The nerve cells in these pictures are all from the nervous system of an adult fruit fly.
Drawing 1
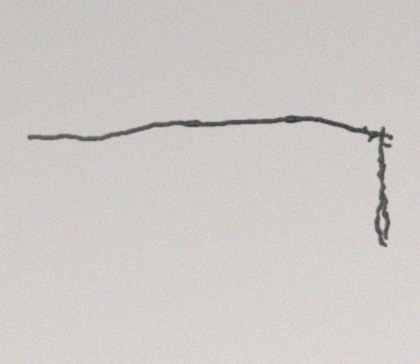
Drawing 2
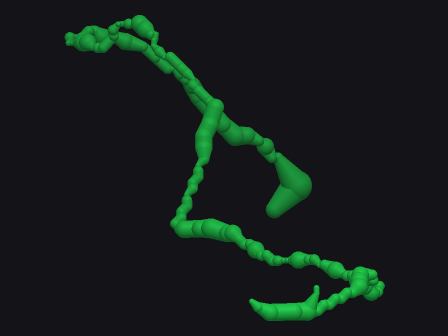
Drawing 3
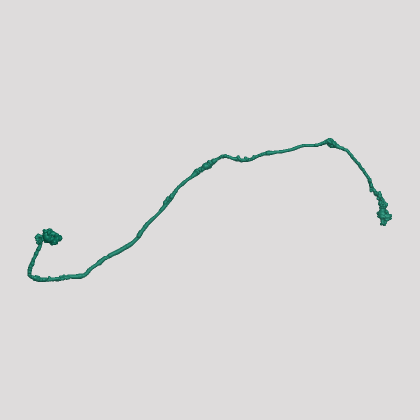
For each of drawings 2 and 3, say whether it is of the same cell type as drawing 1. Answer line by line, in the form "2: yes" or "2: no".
2: no
3: no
